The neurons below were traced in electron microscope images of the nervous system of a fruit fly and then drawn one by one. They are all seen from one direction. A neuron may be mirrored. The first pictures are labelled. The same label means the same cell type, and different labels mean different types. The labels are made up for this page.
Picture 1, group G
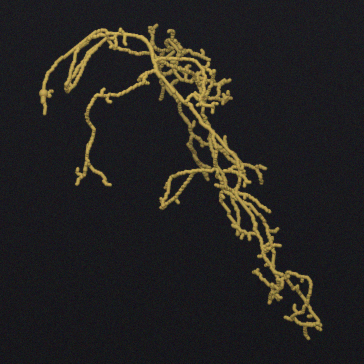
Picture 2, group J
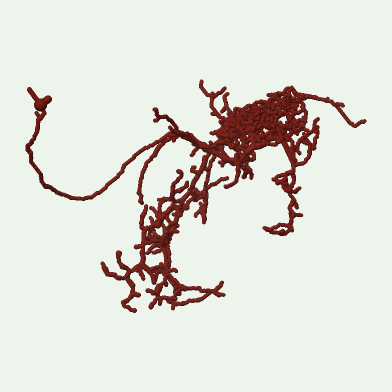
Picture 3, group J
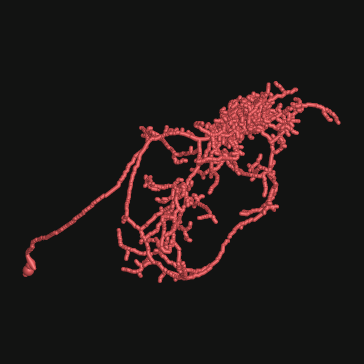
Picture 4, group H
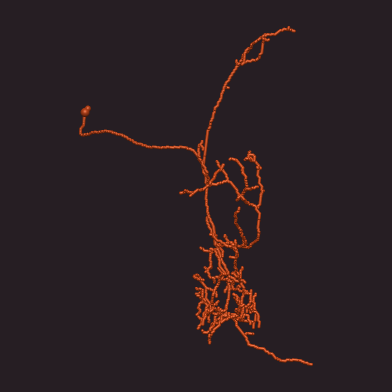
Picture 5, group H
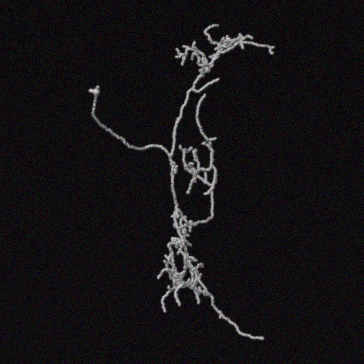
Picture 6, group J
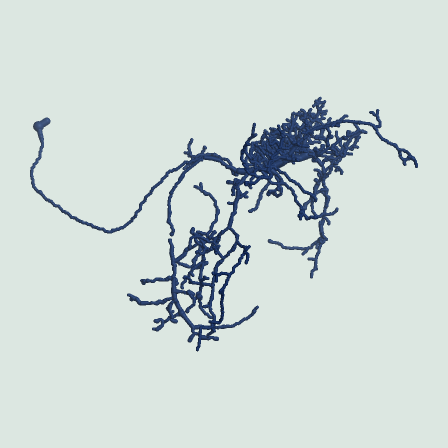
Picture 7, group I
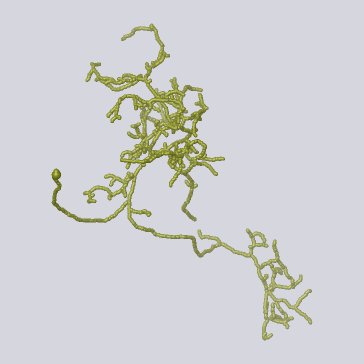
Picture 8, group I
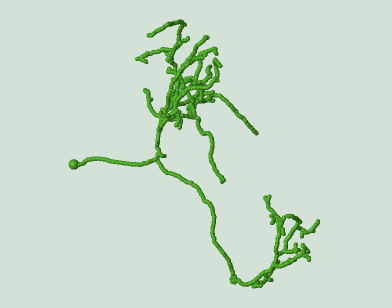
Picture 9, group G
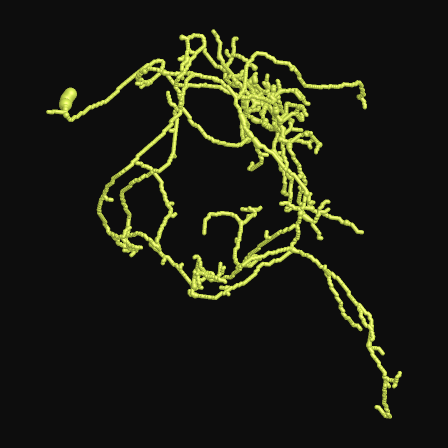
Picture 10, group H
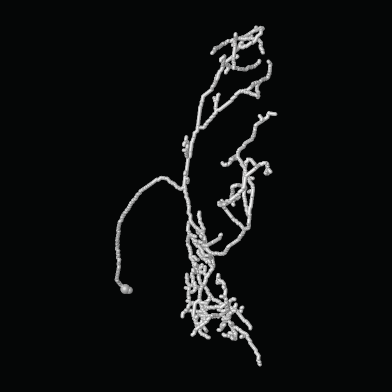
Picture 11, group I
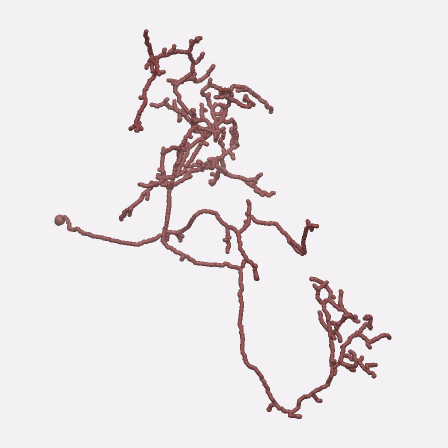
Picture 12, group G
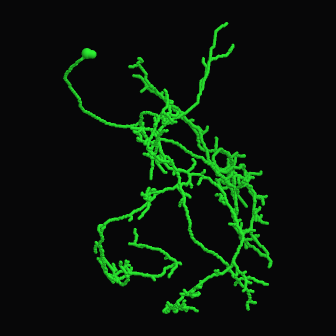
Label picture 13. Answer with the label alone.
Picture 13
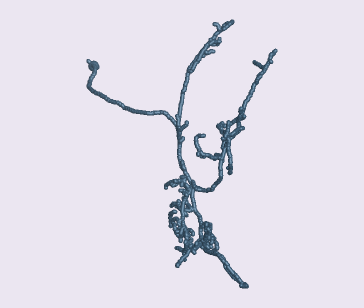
group H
